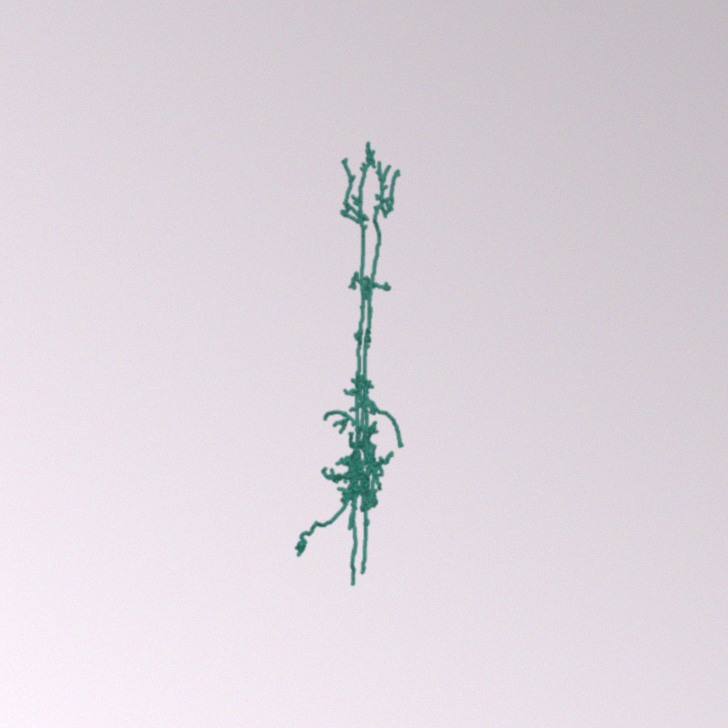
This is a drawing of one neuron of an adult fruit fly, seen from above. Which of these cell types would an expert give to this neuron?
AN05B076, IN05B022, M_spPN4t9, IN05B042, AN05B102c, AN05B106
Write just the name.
IN05B042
